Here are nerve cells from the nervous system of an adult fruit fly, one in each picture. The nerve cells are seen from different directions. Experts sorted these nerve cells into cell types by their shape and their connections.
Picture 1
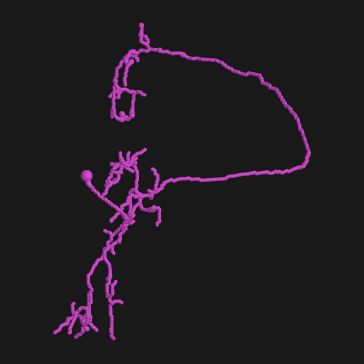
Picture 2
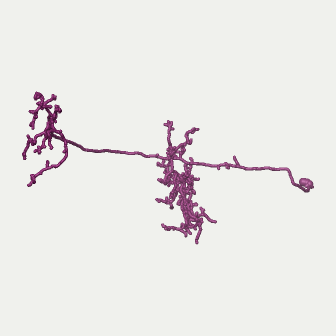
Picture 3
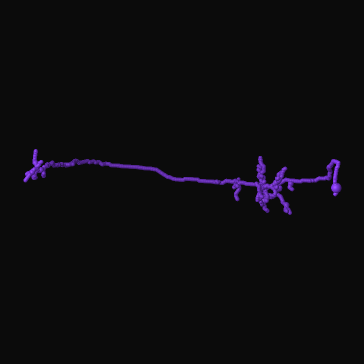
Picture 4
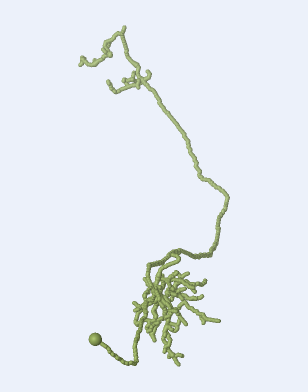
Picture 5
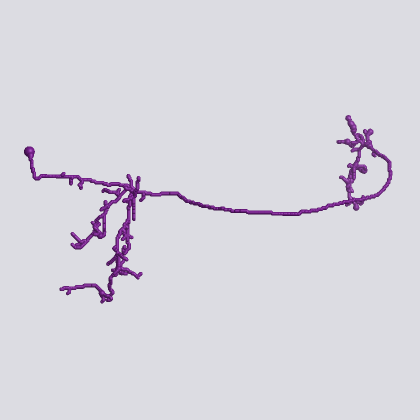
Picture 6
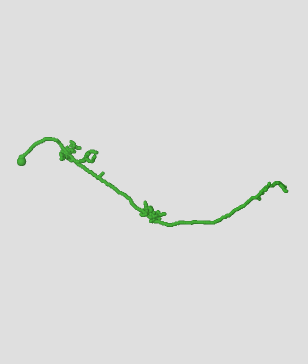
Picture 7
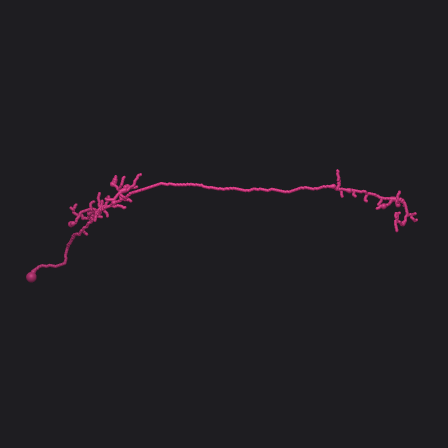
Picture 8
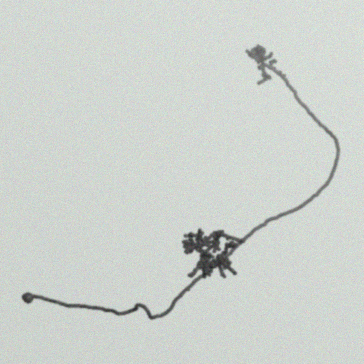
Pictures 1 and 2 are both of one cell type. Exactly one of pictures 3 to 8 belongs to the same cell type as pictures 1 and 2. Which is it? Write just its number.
5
